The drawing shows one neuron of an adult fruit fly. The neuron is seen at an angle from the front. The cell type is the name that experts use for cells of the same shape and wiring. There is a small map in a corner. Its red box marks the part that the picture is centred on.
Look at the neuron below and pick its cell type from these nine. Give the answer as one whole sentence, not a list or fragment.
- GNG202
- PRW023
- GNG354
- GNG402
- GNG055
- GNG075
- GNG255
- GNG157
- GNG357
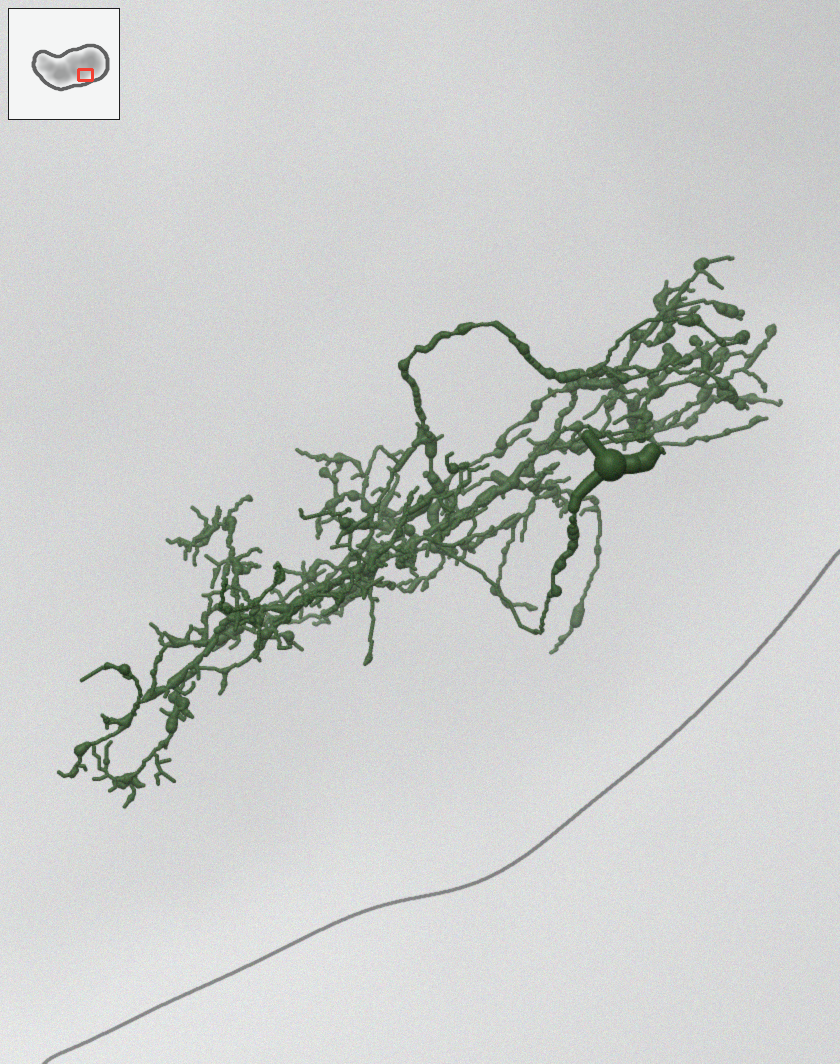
The single neuron here is of type GNG055.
